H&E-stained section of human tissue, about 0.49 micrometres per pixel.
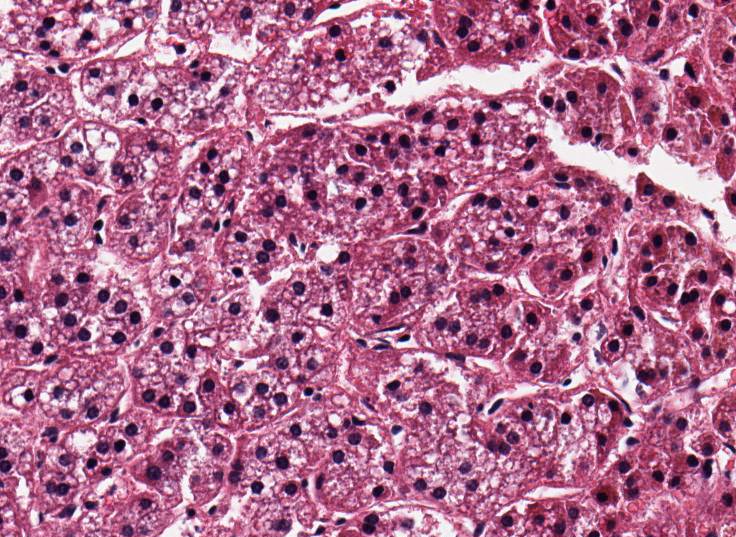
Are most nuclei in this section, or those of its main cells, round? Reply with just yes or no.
Yes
